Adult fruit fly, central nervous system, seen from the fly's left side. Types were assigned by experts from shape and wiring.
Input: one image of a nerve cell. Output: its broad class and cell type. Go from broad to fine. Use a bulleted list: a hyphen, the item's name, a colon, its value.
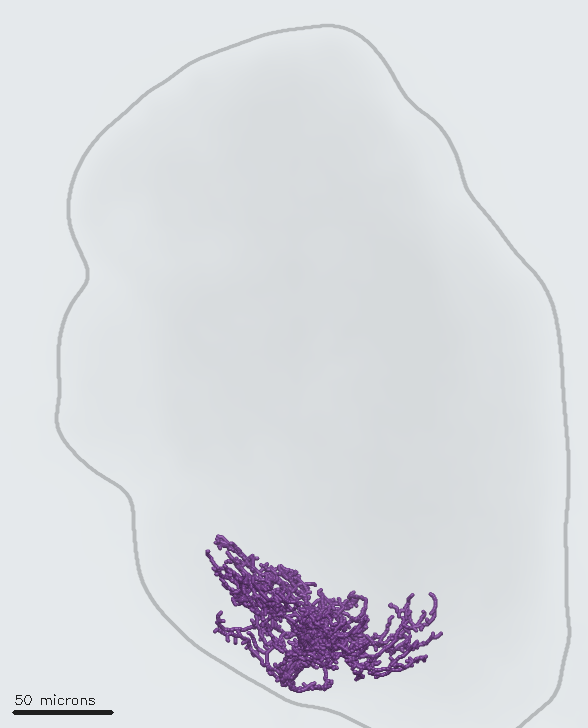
- broad class: central-brain intrinsic neuron
- cell type: GNG115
